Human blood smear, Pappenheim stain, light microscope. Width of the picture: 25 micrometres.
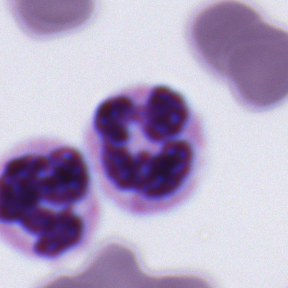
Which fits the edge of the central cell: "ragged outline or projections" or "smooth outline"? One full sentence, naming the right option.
A smooth edge runs around this cell.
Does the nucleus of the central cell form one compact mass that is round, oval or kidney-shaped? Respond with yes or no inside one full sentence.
No, this cell's nucleus is lobed instead of forming a single mass.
